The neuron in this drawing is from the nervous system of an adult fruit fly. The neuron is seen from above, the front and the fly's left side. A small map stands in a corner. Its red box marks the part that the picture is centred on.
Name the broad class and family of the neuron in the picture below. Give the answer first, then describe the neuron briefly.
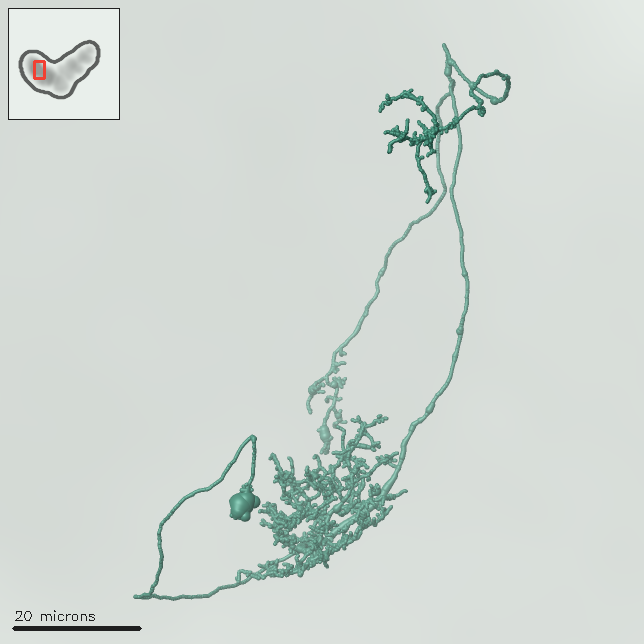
It is a visual projection neuron. The family is LLPC. The cell body can be seen at the bottom of the picture. By the scale bar it is about 90 microns tall in this view. The picture shows dozens of branch ends.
